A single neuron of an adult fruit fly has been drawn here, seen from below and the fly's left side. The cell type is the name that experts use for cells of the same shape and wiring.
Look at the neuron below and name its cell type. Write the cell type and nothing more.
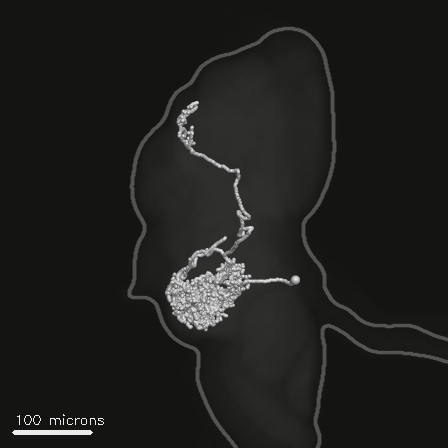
AVLP505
